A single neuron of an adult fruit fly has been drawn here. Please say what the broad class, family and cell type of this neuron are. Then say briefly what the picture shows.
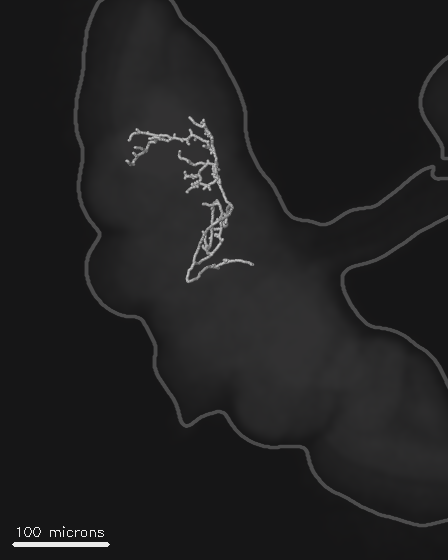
This is a central-brain intrinsic neuron. The family is hemilineage SMPpm1. The cell type is CB0943. It lies in the brain. From top to bottom in the picture it spans about 180 microns.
